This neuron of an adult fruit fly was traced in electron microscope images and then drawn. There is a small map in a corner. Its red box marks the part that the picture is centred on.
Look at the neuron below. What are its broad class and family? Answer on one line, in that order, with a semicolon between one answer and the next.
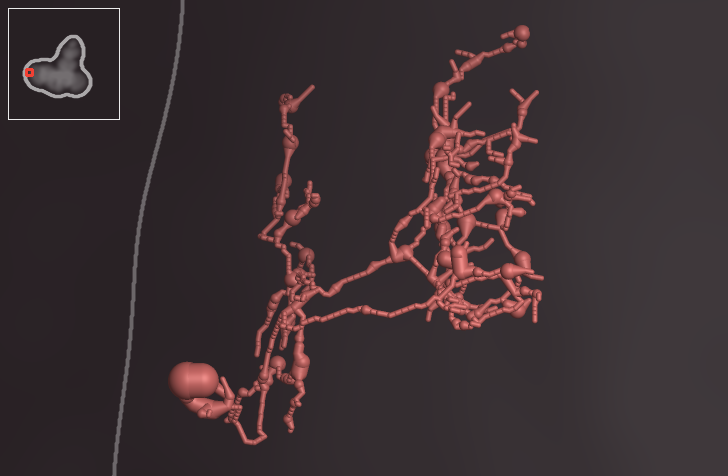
optic-lobe intrinsic neuron; Dm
